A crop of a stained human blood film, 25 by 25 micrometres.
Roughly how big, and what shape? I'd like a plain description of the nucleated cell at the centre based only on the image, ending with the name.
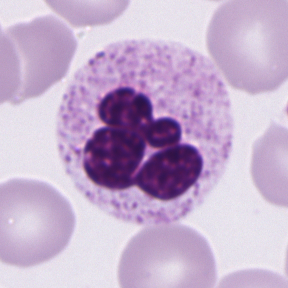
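Four lobes make up the nucleus, which measures about 11 by 9 micrometres; the lobes lie tightly clustered near the centre of the cell. The cytoplasm is abundant and pale pinkish-lilac, evenly scattered with small purple granules. The cell is a segmented neutrophil.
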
